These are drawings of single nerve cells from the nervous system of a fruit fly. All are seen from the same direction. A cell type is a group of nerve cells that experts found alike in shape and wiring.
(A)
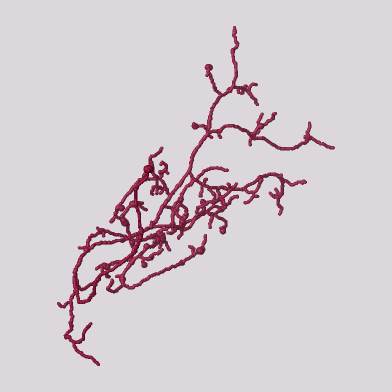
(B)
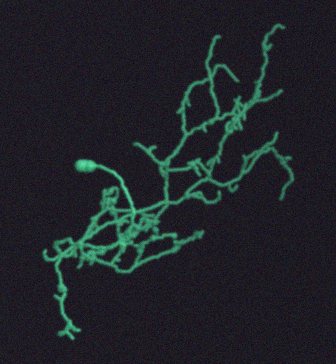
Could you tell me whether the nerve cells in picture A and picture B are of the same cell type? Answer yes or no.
yes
